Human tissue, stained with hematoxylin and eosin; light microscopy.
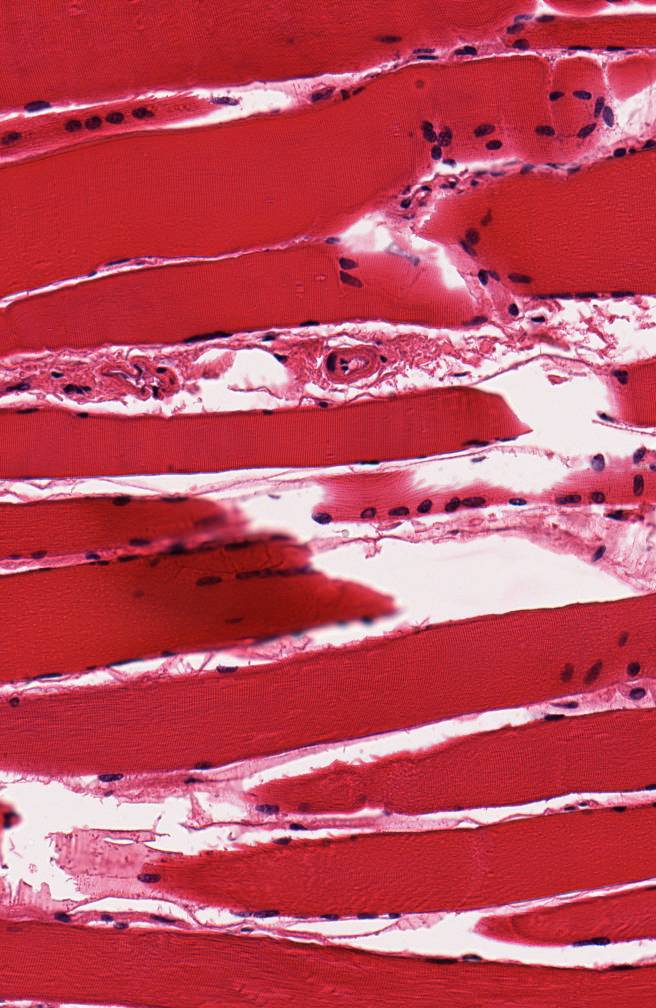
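Skeletal muscle, H&E: long, parallel fibres run roughly horizontally across the whole field, lying side by side without branching or joining one another. The cytoplasm is an even, deep red, and the dark, elongated nuclei sit at the edges of the fibres rather than in their centres.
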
